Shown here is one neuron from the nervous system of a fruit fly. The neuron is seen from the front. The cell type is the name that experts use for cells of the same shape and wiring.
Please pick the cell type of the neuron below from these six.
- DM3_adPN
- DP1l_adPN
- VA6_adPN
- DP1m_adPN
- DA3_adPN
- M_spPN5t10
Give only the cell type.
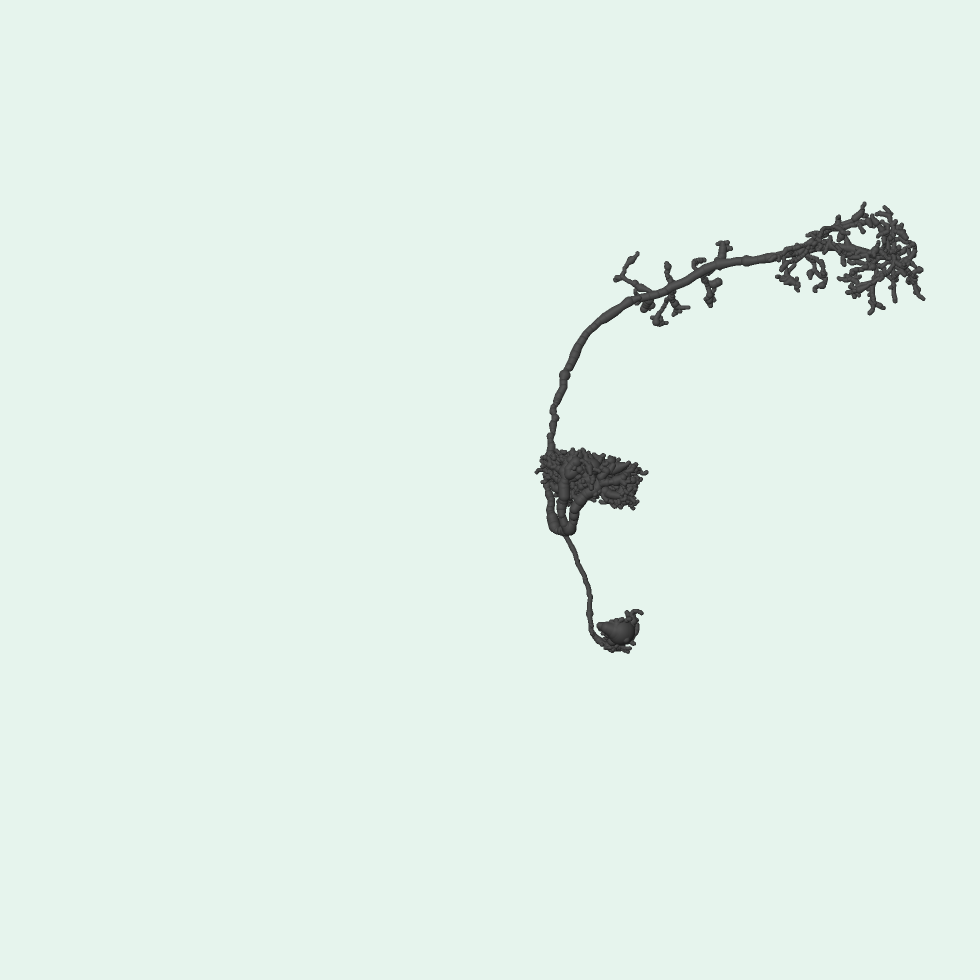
DP1m_adPN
